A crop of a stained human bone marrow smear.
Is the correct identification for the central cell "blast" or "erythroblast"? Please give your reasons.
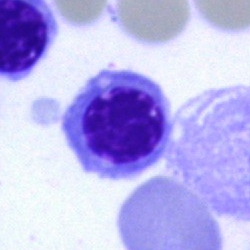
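That's an erythroblast. The chromatin is dark purple and coarsely clumped.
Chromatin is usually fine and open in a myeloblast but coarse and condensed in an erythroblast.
Blue cytoplasm rings the nucleus, its rim widest on the left. The outline is roughly round, with a few slightly angular edges.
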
